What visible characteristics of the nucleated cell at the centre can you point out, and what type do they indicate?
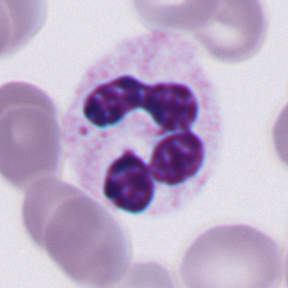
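Chromatin dark purple, coarsely clumped. Cytoplasm abundant, pale pink, with fine pink granules scattered throughout. No vacuoles visible. Segmented neutrophil.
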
